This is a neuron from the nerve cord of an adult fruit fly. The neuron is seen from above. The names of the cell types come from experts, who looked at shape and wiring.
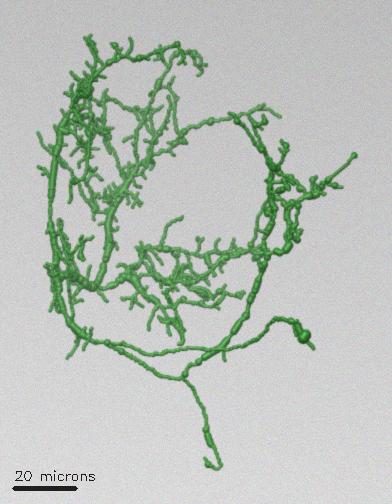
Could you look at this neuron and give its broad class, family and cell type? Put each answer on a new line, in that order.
nerve-cord intrinsic neuron
hemilineage 11A
IN11A008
